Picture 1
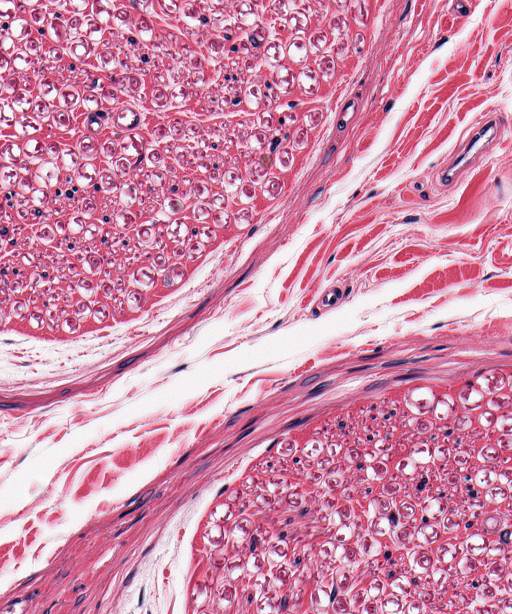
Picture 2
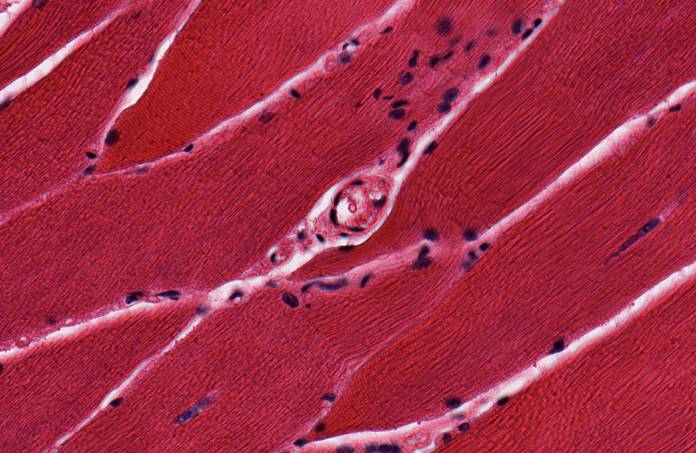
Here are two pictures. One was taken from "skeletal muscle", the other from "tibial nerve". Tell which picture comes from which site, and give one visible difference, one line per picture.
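Picture 1 is from the tibial nerve. The fibres in both compartments are cut in cross section, each appearing as a pale ring around a small central pink core.
Picture 2 is from the skeletal muscle. Long, parallel muscle fibres run diagonally across the whole field from lower left to upper right.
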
